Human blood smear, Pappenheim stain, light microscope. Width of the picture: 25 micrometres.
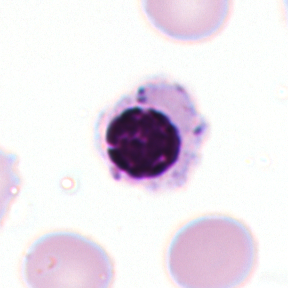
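Normoblast, shown in a stained peripheral blood smear. Position of the nucleus: off-centre, towards the lower left of the cell. Colour of the cytoplasm: pale pinkish-lilac, with a few small dark purple granules near its edge. Shape of the outline: irregular and ragged.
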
